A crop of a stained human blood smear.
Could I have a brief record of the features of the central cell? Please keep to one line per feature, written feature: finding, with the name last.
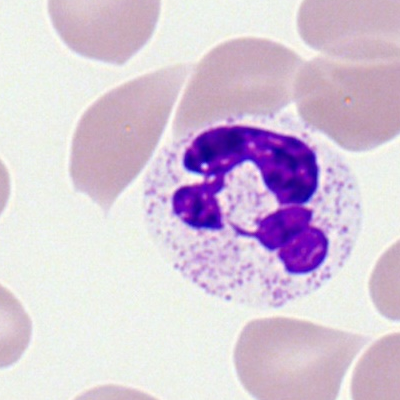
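Nuclear lobes: separate, joined by thin strands
Chromatin pattern: dark purple, densely clumped
Cytoplasm amount: abundant
Cytoplasm colour: pale pinkish
Granules: fine, lilac-pink, scattered throughout the cytoplasm
Cell type: segmented neutrophil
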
